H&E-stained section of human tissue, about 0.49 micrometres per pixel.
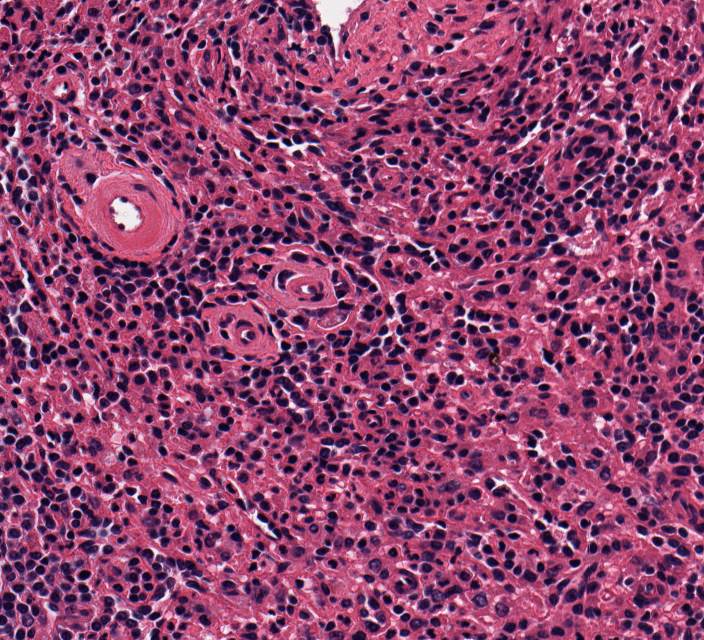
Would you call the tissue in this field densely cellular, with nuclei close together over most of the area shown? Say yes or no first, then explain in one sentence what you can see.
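Yes. Most of the field is a dense, diffuse sheet of closely packed cells with dark nuclei, with no lobules or other organized units.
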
